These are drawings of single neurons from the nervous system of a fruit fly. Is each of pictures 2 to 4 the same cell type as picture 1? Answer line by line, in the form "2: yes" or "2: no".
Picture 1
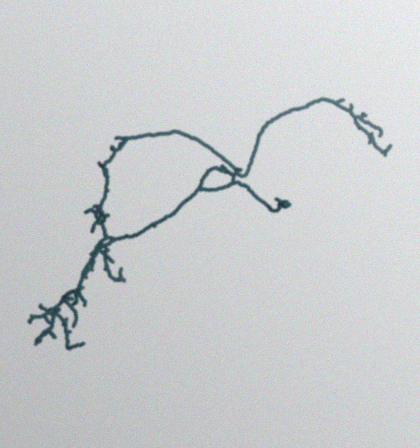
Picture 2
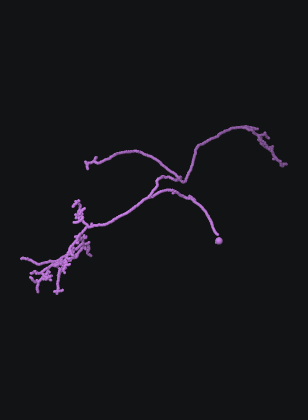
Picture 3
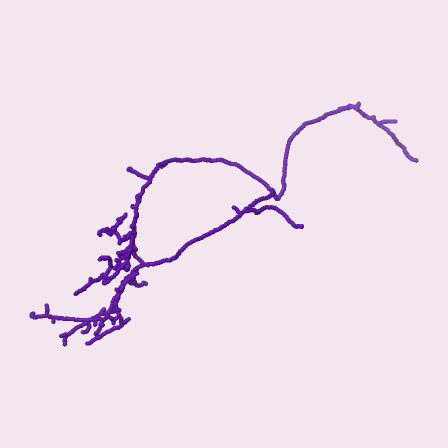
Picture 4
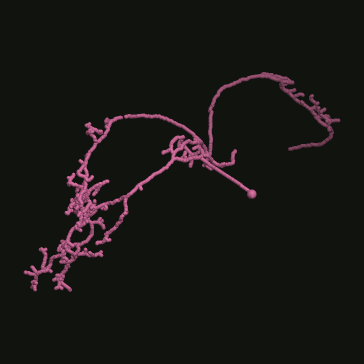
2: yes
3: yes
4: yes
